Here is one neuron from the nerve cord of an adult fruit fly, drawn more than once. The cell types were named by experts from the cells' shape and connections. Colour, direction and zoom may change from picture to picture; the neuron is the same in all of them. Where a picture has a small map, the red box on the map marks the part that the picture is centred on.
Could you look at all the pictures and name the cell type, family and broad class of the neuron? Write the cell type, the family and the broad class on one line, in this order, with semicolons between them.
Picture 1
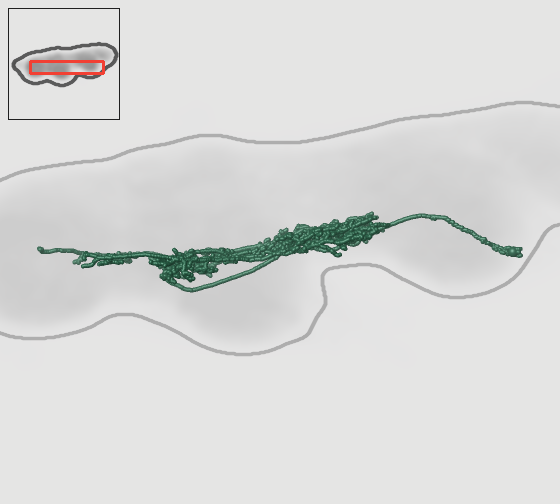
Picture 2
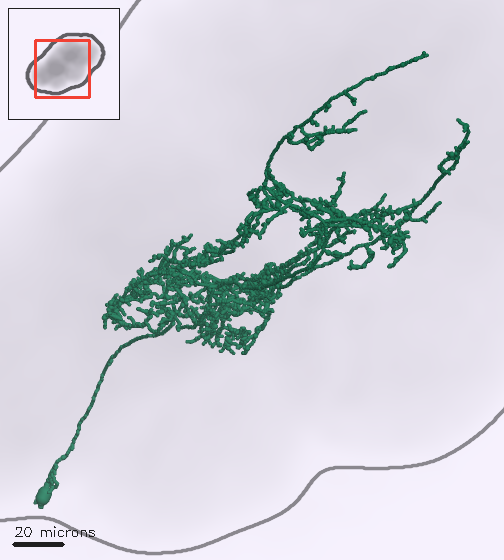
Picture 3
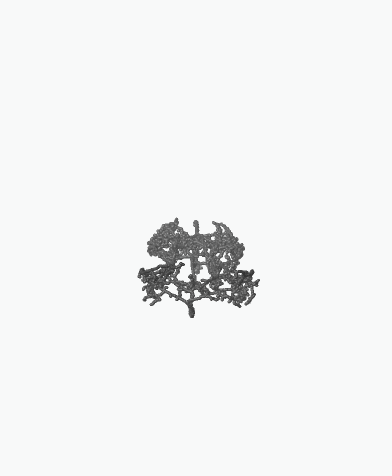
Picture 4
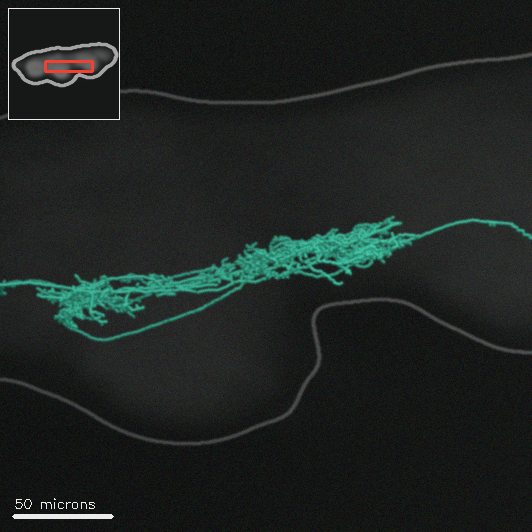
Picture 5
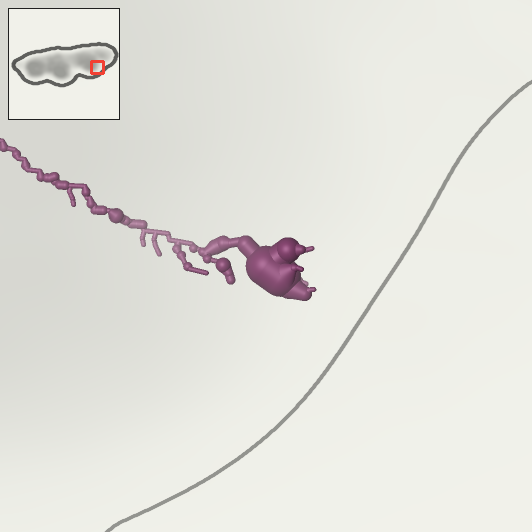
IN00A007; hemilineage 00A; nerve-cord intrinsic neuron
